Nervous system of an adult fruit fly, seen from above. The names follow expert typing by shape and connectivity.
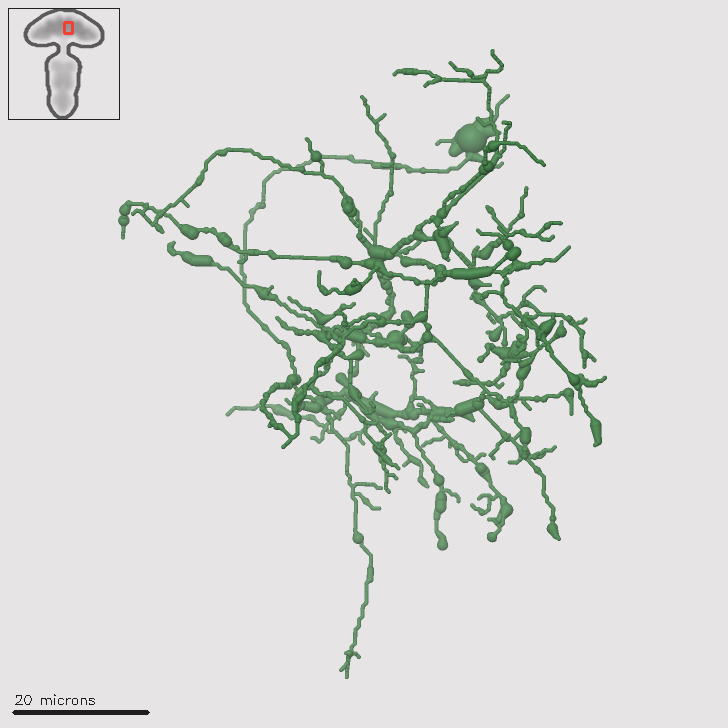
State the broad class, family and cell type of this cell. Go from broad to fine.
central-brain intrinsic neuron; hemilineage MX3; GNG262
